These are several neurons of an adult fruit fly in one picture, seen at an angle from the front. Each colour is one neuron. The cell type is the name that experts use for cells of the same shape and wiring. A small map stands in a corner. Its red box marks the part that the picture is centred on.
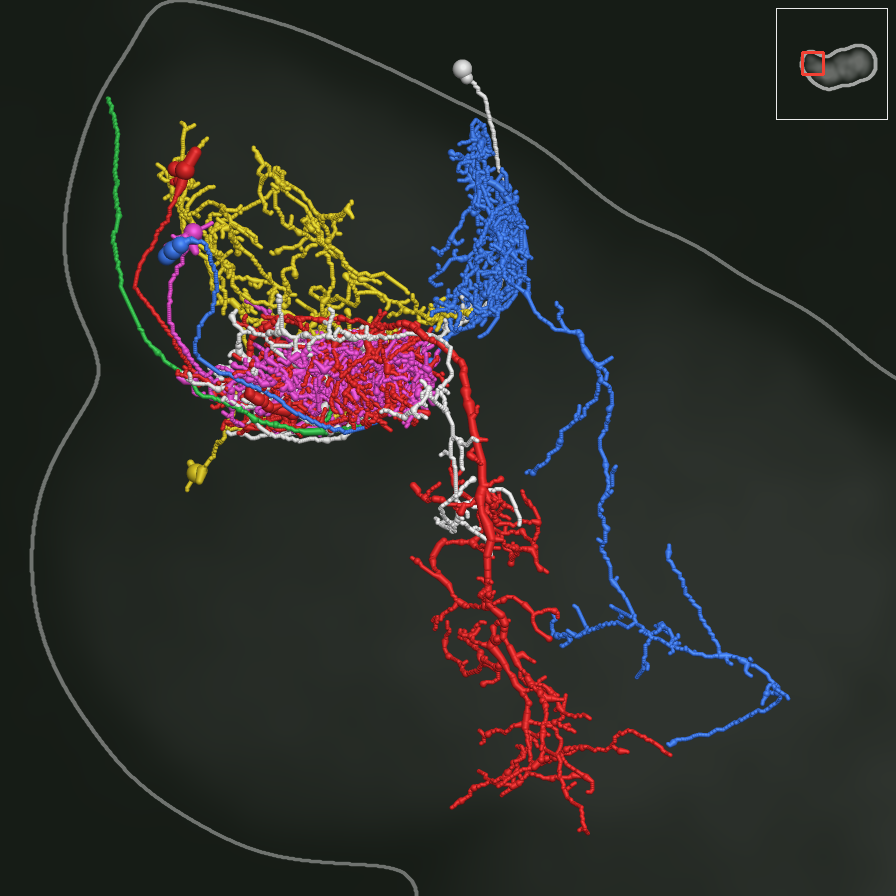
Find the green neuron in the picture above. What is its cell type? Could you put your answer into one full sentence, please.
The cell type held by this neuron is SNxx04.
